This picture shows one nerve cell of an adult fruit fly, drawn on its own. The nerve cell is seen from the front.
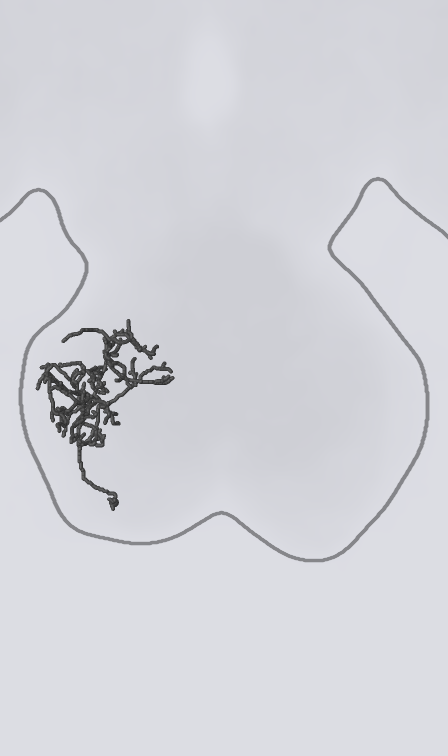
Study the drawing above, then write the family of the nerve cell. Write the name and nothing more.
hemilineage 04B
